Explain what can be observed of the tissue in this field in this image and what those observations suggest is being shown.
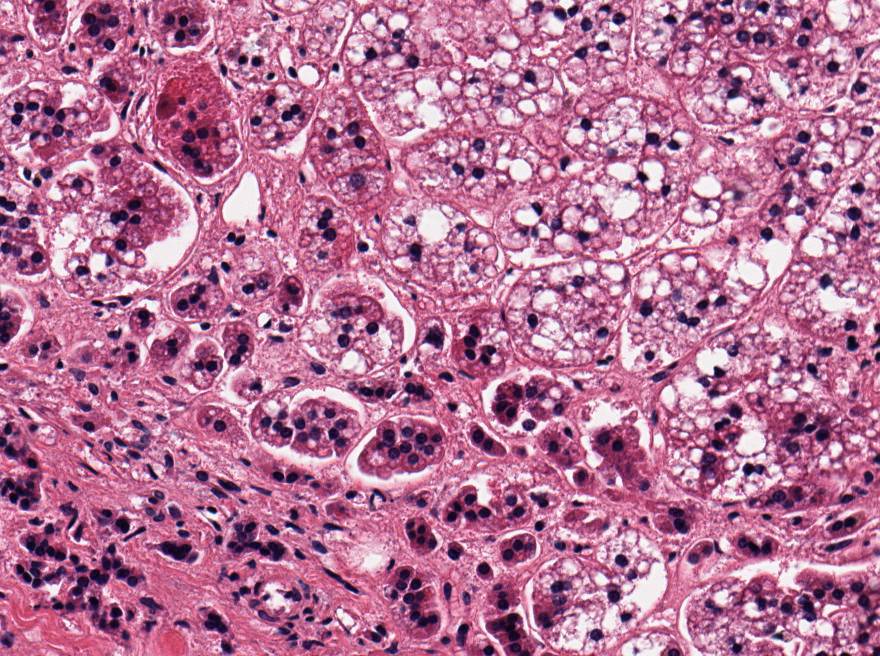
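Cells are arranged in rounded nests, each bounded by thin pink fibrous septa. Their nuclei are small, round and darkly stained. In the upper and right parts, most cells have cytoplasm filled with many small clear vacuoles; a nest near the top left has cells with dense red cytoplasm lacking vacuoles. The tissue is adrenal gland.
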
